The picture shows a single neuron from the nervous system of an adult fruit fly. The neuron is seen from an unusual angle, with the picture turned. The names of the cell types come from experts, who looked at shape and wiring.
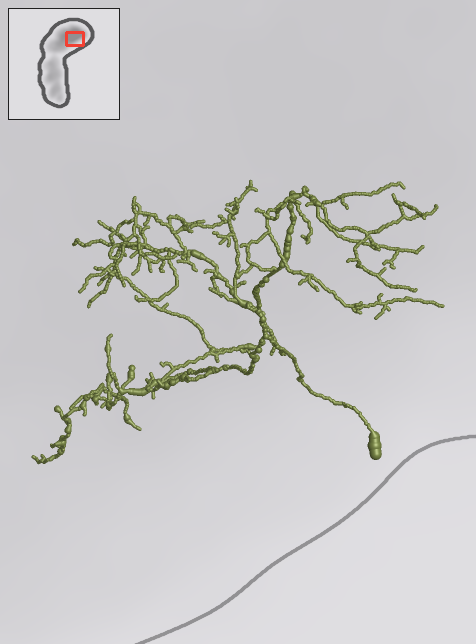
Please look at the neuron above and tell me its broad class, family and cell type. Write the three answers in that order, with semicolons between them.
visual projection neuron; hemilineage PSp3; LoVP24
